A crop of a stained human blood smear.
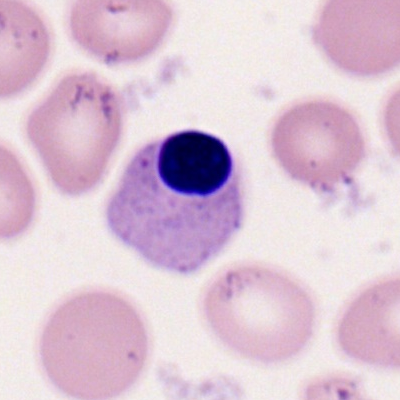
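Erythroblast in a stained human blood smear. Outline roughly rounded, with gently uneven edges; nucleus off-centre, toward the top of the cell. Cytoplasm pale greyish lilac, with fine dark purple specks scattered through it.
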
